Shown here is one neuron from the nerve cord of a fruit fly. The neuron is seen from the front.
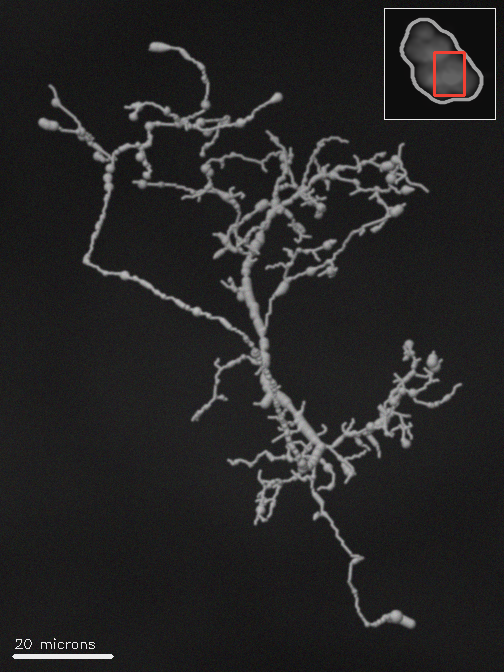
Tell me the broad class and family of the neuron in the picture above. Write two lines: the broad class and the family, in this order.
nerve-cord intrinsic neuron
hemilineage 06B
